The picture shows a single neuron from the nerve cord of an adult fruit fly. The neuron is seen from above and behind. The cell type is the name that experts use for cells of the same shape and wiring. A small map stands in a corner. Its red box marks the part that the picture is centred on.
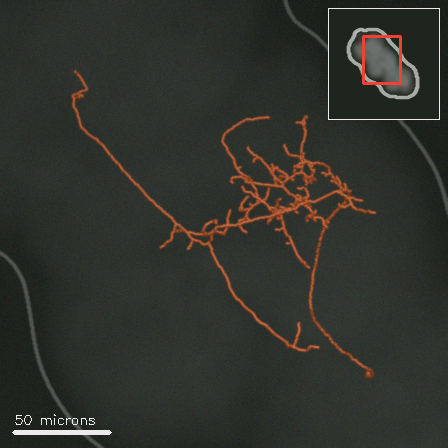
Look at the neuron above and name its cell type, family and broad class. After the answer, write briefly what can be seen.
It is of cell type IN06A088. The family is hemilineage 06A. Its broad class is nerve-cord intrinsic neuron. From top to bottom in the picture it spans about 160 microns. Dozens of branch ends can be seen.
